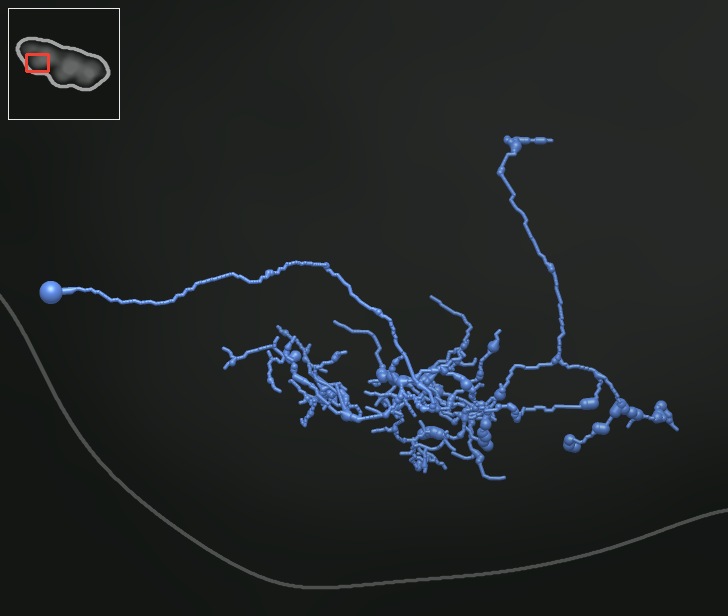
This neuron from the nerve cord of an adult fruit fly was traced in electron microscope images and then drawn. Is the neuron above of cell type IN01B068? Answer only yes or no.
yes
